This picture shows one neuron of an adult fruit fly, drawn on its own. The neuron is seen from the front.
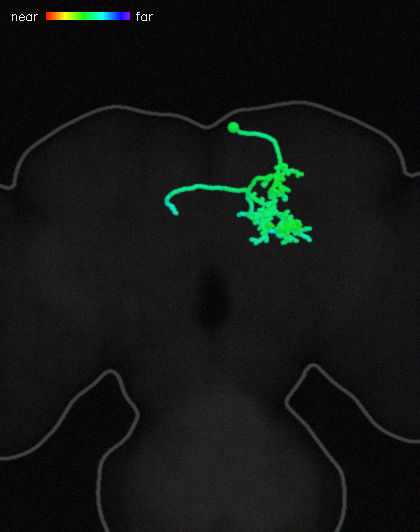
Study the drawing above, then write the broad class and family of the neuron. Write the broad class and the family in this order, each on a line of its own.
central-brain intrinsic neuron
hemilineage SMPp&v1_posterior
